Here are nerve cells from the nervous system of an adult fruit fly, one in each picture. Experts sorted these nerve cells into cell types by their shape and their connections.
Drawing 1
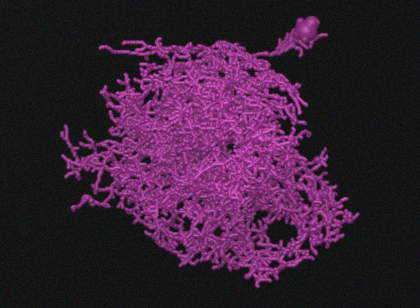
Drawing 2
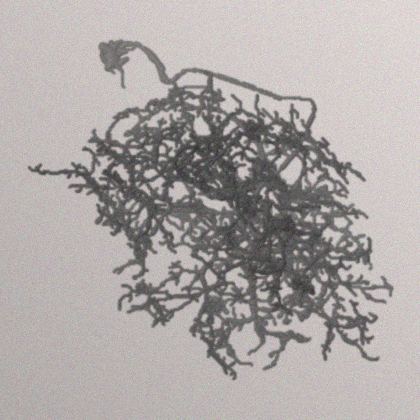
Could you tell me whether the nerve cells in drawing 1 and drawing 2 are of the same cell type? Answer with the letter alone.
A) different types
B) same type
A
